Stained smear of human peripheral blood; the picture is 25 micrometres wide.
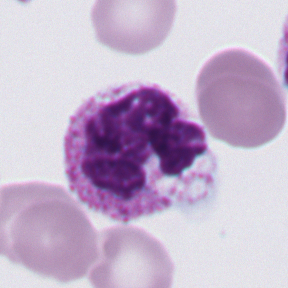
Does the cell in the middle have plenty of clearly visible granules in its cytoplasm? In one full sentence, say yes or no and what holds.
Yes, what the cytoplasm holds is many visible granules.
